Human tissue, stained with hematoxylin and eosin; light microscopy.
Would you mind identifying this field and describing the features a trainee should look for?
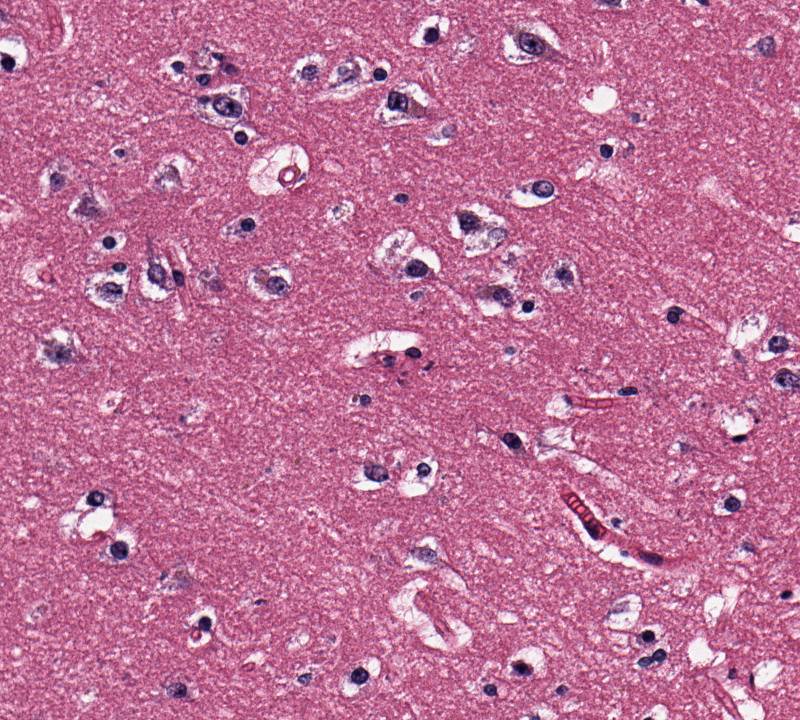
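That's cerebral cortex. The background is a finely granular, fibrillary eosinophilic neuropil, and through it you've got larger cells with pale, round, vesicular nuclei and one prominent dark nucleolus, mostly in the upper half.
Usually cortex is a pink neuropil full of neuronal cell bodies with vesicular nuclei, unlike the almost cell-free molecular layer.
Many small, round, dark nuclei with scant cytoplasm are scattered evenly as well, all lying singly, with no glandular, epithelial or layered arrangement.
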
